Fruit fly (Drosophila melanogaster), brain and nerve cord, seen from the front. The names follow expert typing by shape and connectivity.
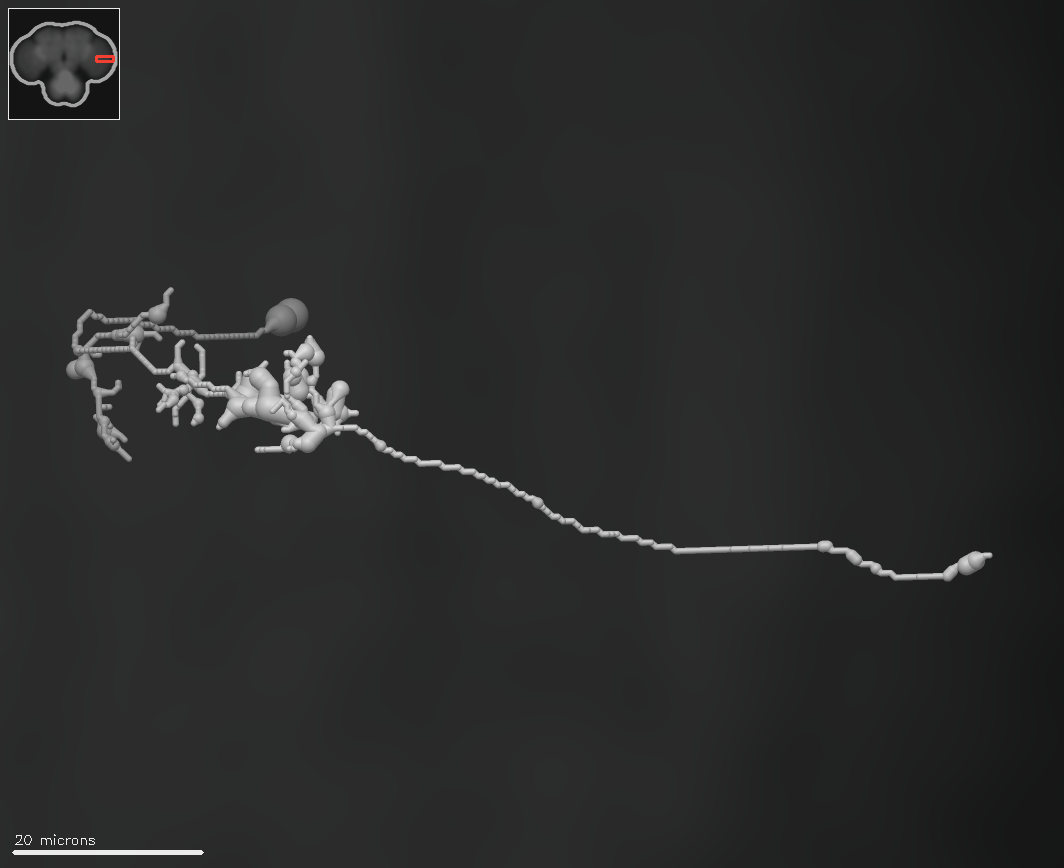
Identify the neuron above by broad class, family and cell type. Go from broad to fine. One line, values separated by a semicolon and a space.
optic-lobe intrinsic neuron; C; C3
